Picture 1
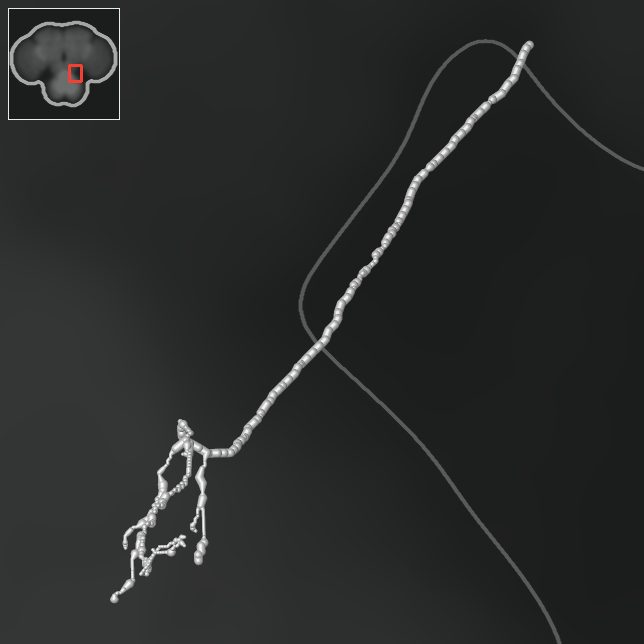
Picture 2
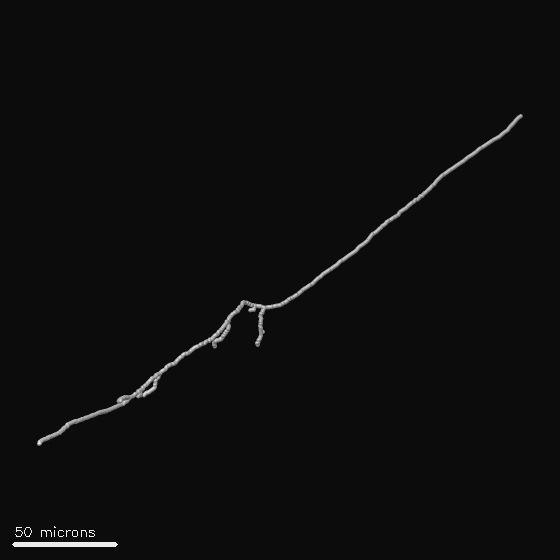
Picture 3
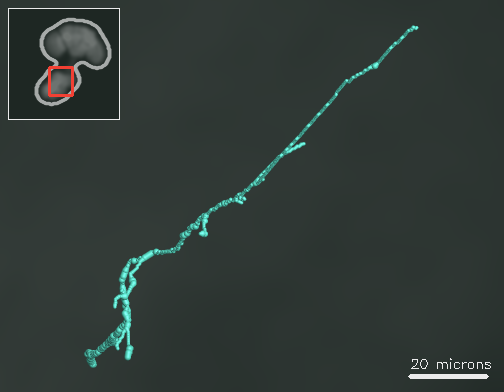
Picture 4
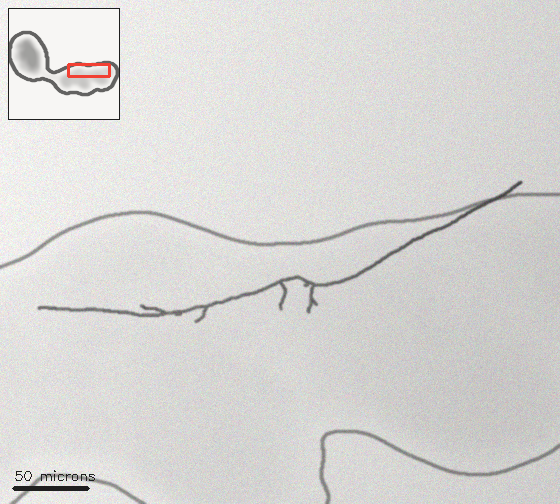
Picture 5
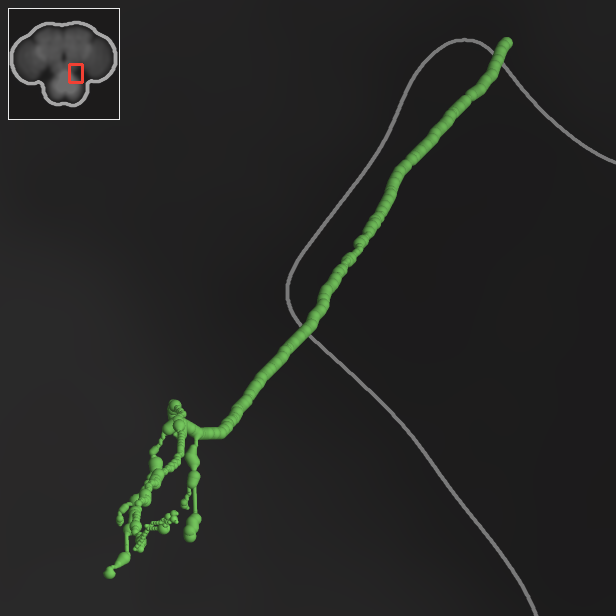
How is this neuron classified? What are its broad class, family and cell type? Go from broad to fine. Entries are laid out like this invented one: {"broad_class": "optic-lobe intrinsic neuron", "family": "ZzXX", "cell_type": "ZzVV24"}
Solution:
{"broad_class": "sensory neuron entering the nerve cord", "family": "class mechanosensory proprioceptive", "cell_type": "SApp05"}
